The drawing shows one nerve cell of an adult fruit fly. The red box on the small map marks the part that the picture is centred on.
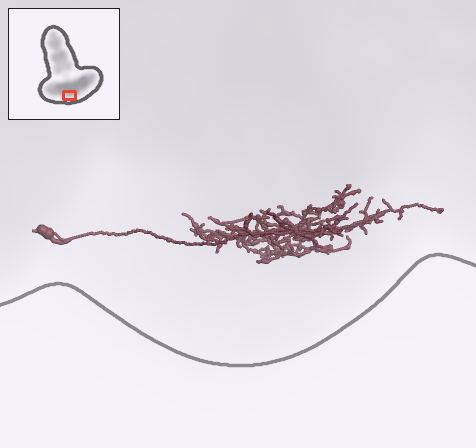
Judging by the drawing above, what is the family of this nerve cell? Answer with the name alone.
hemilineage MD_SA1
